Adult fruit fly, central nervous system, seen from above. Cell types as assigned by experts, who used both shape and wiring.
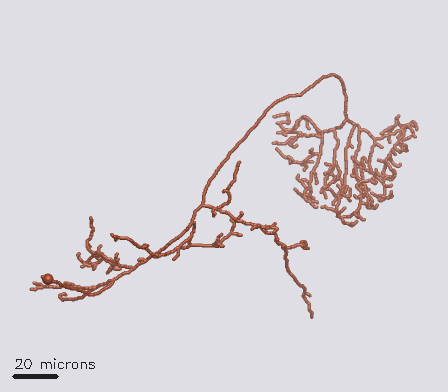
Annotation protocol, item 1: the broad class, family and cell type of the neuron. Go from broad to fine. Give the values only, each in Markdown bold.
**central-brain intrinsic neuron**, **hemilineage DL1_dorsal**, **FB2I_b**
